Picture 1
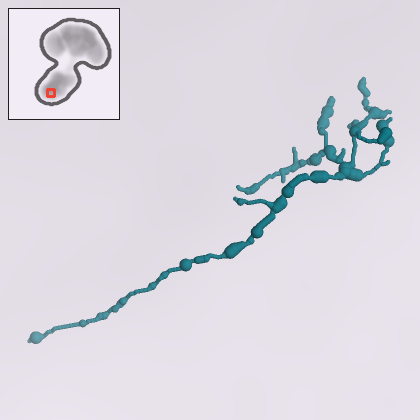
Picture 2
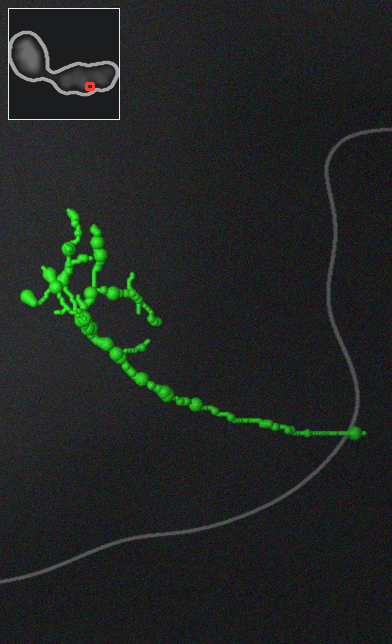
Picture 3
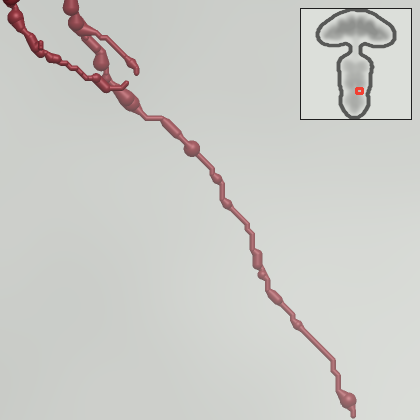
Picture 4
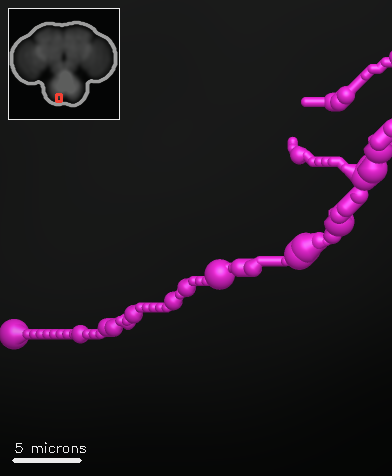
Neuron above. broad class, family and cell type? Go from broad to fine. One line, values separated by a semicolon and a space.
sensory neuron entering the nerve cord; class mechanosensory tactile; SNta30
